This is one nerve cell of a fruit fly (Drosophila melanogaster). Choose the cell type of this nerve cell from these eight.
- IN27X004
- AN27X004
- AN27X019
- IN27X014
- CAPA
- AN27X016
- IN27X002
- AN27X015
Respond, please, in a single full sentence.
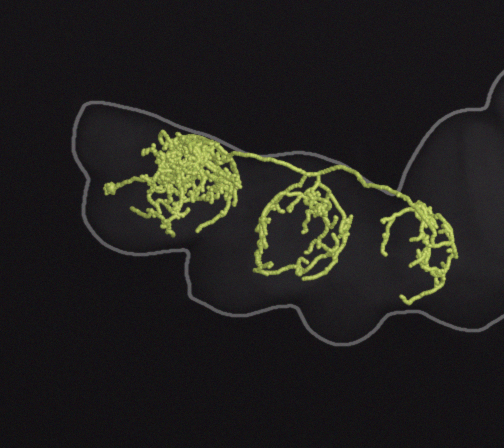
The nerve cell belongs to cell type IN27X004.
